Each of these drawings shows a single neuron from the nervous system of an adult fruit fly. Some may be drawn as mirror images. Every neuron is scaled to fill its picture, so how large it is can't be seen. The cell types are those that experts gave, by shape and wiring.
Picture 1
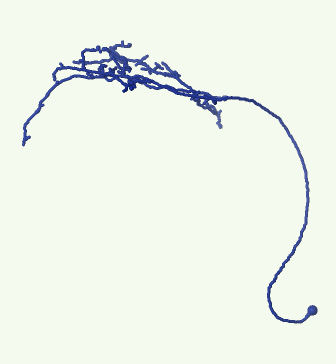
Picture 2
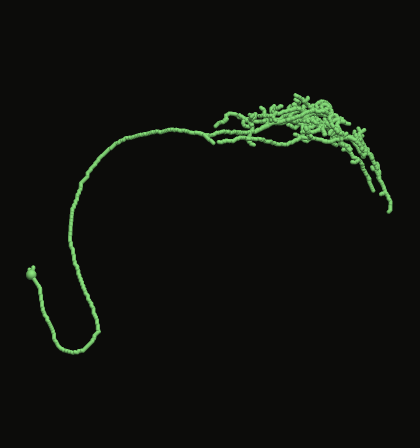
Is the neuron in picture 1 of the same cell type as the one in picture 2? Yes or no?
yes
